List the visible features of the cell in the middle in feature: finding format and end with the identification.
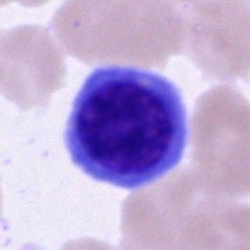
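Outline: roughly round, a few sides slightly flattened
Cytoplasm: a scant rim of deep blue
Rim width: widest along the lower left, as far as I can tell
Surface: smooth, no projections
Name: erythroblast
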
